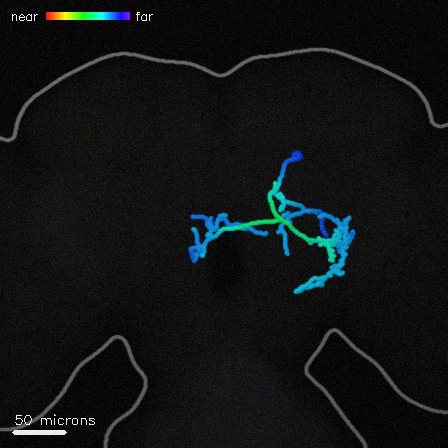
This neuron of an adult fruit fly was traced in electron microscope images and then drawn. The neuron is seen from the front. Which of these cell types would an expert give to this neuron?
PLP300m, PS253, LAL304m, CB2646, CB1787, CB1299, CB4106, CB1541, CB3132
PS253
